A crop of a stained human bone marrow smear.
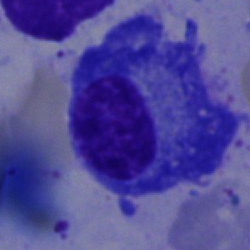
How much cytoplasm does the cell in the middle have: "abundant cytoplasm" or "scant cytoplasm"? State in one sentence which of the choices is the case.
Around the nucleus lies a broad area of cytoplasm.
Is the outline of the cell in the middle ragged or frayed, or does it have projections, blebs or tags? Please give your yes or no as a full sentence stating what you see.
Yes, the cell does have a ragged or frayed edge, or projections, blebs or tags.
